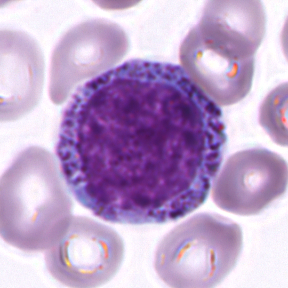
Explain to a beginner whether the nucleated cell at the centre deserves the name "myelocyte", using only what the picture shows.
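Check one: the nucleus fills most of the cell, leaving a narrow cytoplasmic rim. Check two: coarse dark purple granules crowd that pale bluish rim all round the cell edge, and no vacuoles show.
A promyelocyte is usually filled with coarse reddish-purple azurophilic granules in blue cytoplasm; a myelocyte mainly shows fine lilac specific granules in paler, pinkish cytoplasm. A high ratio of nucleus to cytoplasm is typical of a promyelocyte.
The coarse granules and bluish rim favour promyelocyte over myelocyte, and the large nucleus fits promyelocyte too. Myelocyte does not fit: the cell is a promyelocyte.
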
